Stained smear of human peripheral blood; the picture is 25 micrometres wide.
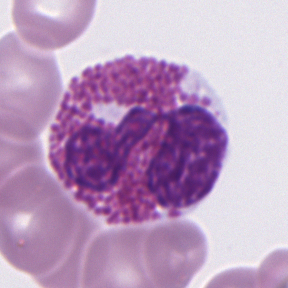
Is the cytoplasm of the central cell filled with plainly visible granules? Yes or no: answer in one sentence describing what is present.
Yes, in the cytoplasm of this cell, many granules are visible.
